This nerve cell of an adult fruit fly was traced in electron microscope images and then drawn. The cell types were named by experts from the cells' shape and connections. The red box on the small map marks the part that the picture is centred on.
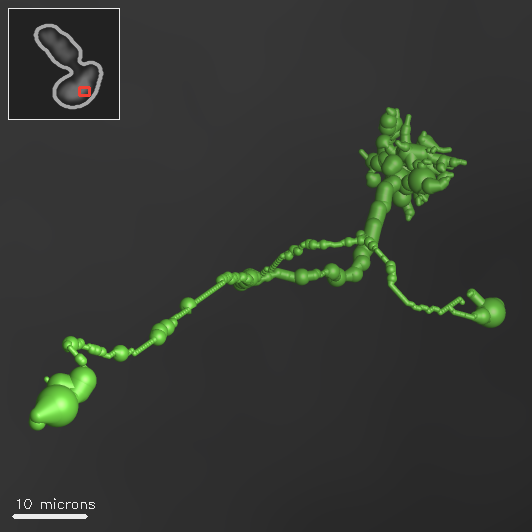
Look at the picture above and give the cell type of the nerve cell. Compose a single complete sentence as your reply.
Of the cell type TuBu06 is this nerve cell.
